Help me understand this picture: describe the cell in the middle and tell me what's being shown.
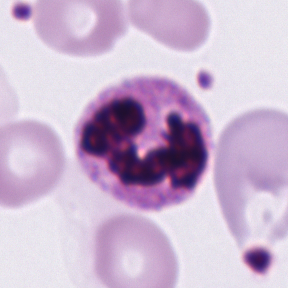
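Nucleus first: no nucleoli are visible within it. Cytoplasm next: it is pale pinkish-lilac, with fine lilac granules scattered evenly throughout. Vacuoles: none are seen in the cytoplasm. This is a segmented neutrophil.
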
